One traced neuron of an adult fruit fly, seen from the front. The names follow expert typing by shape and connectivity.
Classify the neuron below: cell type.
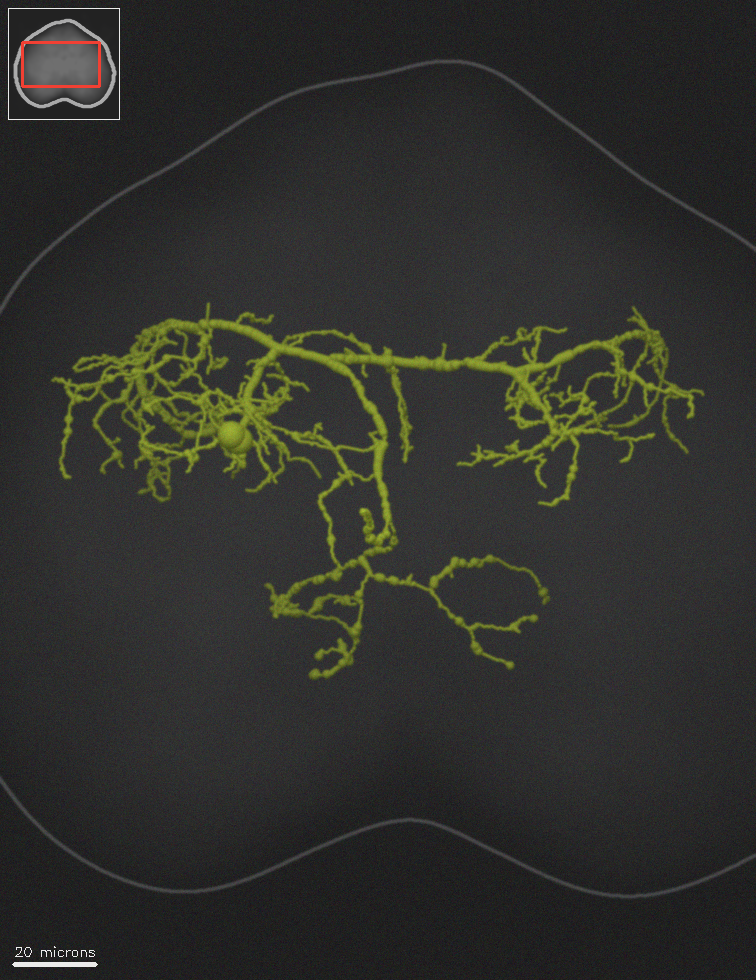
ANXXX108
